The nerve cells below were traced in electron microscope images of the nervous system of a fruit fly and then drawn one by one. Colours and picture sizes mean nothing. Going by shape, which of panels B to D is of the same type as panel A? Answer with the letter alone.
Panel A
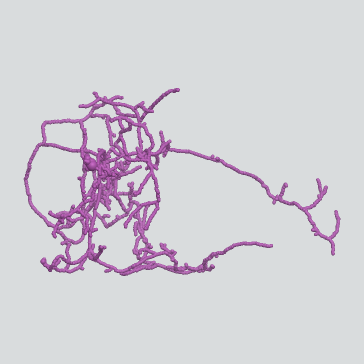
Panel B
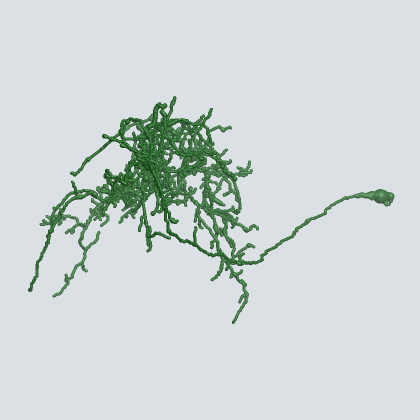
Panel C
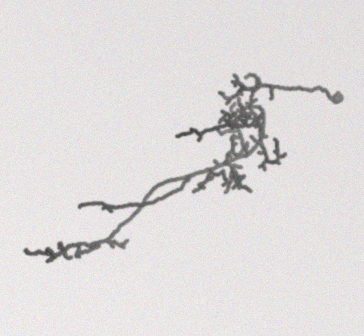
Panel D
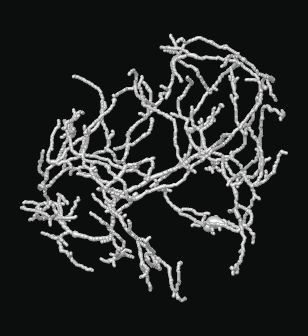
D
